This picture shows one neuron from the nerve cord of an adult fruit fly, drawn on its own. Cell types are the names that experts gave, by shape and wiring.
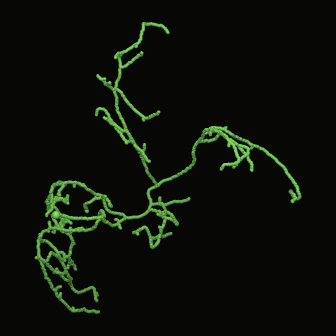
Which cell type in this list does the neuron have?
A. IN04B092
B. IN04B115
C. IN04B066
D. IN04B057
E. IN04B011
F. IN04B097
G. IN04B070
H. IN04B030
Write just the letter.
H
